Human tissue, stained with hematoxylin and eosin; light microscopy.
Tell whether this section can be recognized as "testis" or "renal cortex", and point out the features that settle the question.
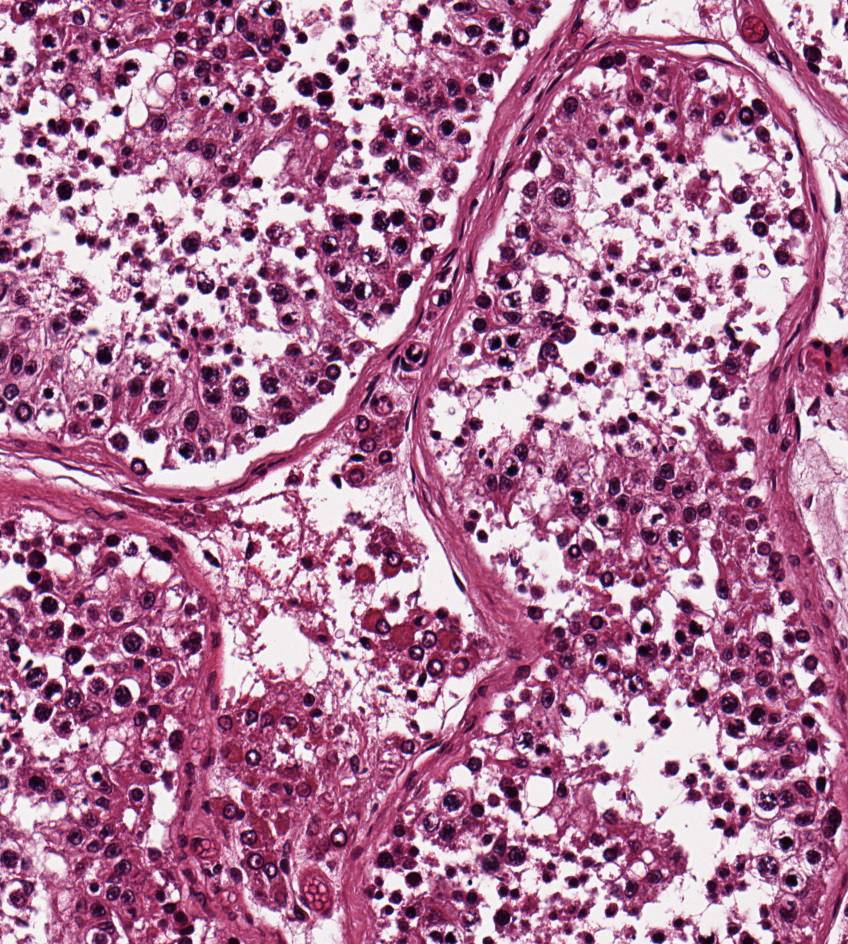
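Testis. One: compartments crowded with rounded cells, dark round nuclei. Two: nuclei vary, some large with coarse clumped chromatin among many small, dense ones. Three: bands of layered wavy pink fibres, flattened elongated nuclei, surround them. Four: between compartments, just left of centre, clustered cells with abundant bright pink cytoplasm.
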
